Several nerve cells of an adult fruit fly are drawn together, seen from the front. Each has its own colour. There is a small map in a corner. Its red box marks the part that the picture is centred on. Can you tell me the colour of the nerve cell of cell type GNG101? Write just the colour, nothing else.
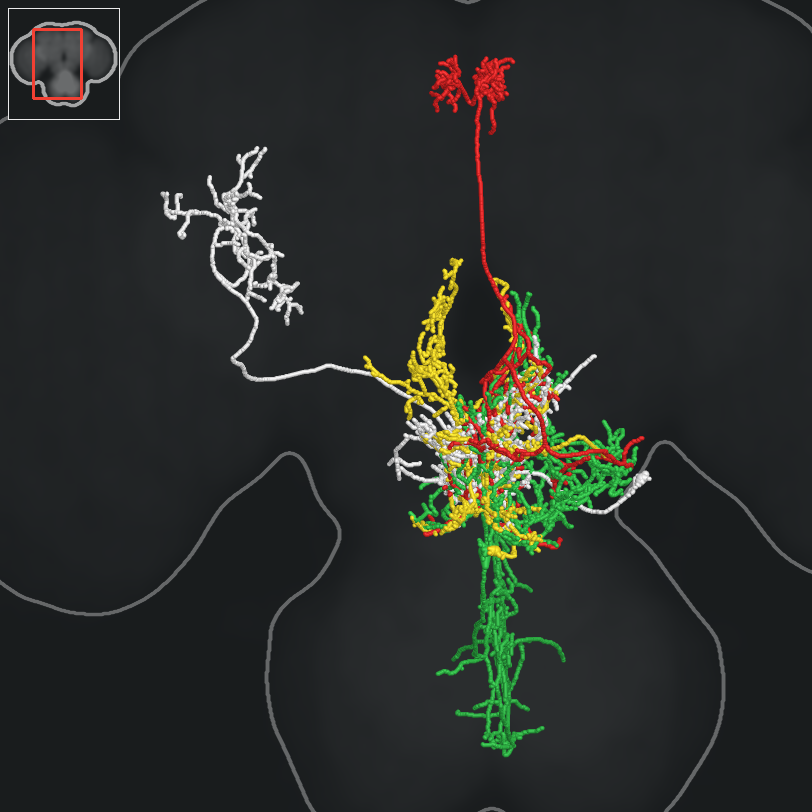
red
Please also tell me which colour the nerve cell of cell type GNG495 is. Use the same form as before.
yellow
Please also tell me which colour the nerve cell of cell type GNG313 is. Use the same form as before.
white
